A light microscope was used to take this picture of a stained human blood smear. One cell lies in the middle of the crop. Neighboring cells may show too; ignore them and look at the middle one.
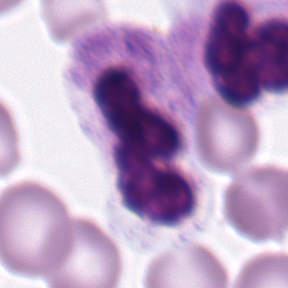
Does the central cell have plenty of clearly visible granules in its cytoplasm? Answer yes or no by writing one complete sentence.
Yes, granules are visible in large numbers in its cytoplasm.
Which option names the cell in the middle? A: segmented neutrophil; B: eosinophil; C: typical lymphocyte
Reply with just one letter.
A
